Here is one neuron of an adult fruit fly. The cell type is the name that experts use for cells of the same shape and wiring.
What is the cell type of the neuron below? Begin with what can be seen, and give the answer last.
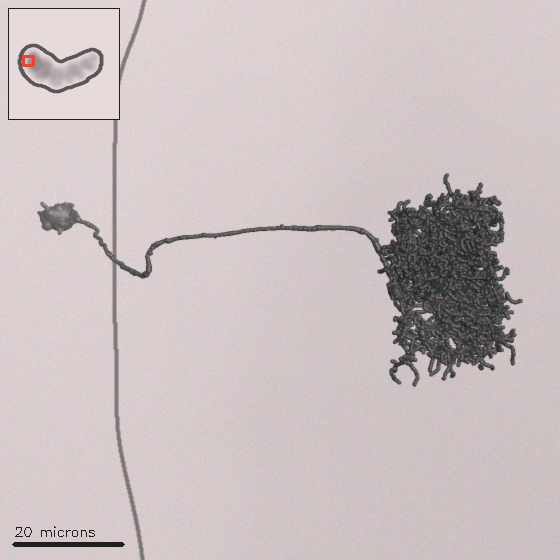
From left to right in the picture it spans about 90 microns. The picture shows dozens of branch ends. This is an optic-lobe intrinsic neuron. The cell type is Pm4.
